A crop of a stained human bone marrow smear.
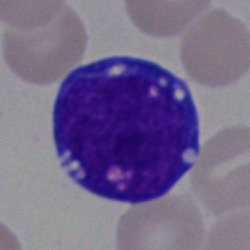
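Blast, the central cell here. Its nucleus takes up nearly the whole cell, leaving just a very thin rim of cytoplasm, and that rim stains deep blue. The chromatin is fine and evenly purple, with no coarse dark clumps. You'll also notice several small pale spots, scattered mostly near the cell's margin.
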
